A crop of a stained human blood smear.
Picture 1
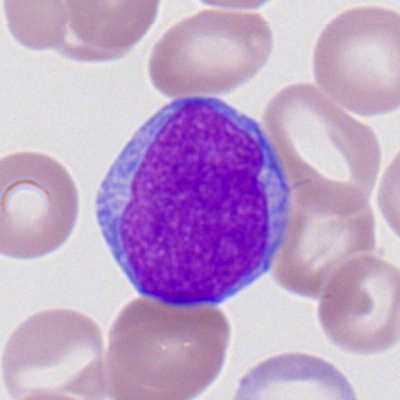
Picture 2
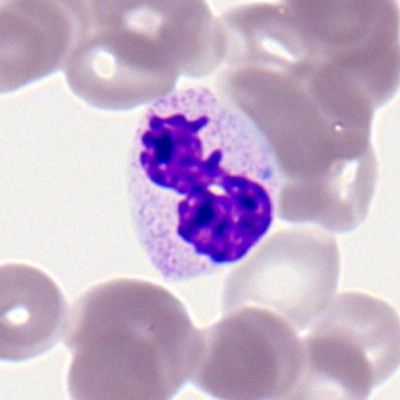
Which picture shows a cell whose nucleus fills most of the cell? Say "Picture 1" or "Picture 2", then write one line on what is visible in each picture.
Picture 1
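What picture 1 shows: The nucleus fills most of the cell.
What picture 2 shows: The cytoplasm is abundant and pale pinkish-lilac.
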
